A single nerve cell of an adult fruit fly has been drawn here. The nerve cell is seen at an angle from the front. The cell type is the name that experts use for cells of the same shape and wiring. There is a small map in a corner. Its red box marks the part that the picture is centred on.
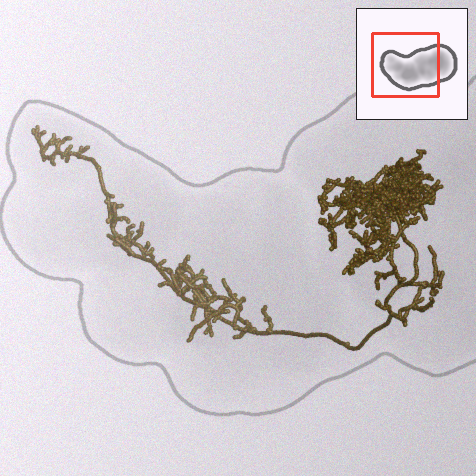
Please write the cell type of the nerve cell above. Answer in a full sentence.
The cell type is DNpe021.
